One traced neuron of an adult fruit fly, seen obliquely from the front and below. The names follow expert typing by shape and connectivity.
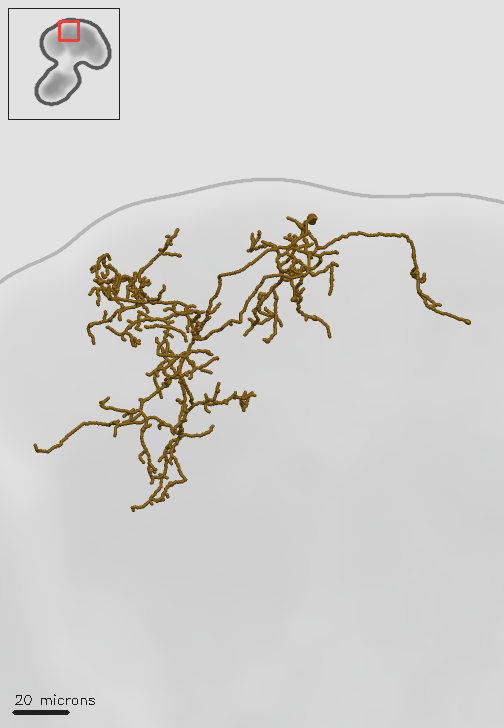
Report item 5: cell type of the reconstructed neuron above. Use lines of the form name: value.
cell type: CB4220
